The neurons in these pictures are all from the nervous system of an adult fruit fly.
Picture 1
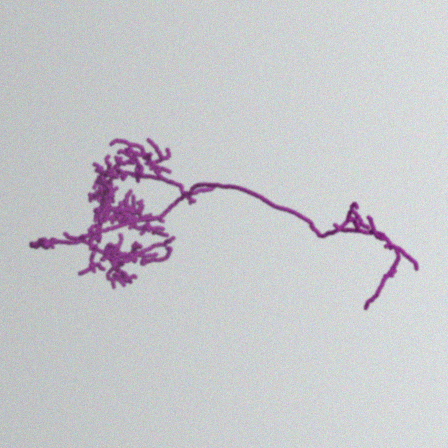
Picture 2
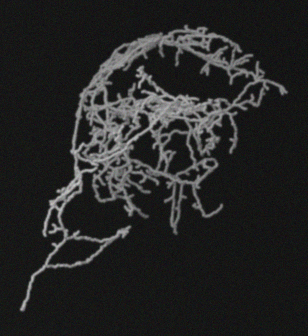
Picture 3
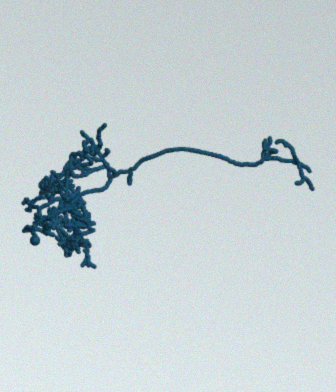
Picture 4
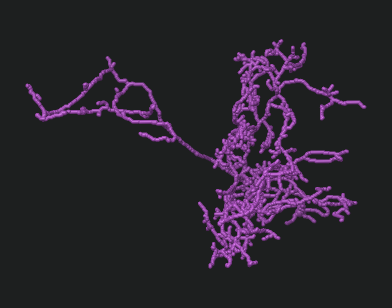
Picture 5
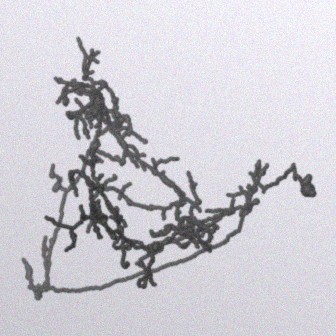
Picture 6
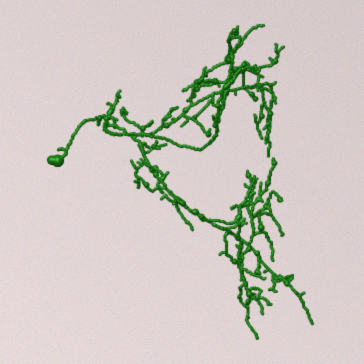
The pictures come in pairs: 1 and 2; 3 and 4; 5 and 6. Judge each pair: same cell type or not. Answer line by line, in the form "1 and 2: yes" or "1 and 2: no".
1 and 2: no
3 and 4: no
5 and 6: yes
